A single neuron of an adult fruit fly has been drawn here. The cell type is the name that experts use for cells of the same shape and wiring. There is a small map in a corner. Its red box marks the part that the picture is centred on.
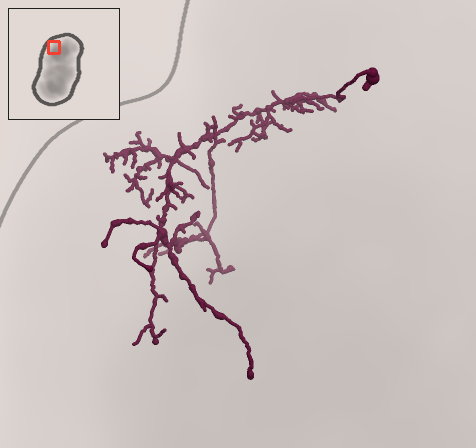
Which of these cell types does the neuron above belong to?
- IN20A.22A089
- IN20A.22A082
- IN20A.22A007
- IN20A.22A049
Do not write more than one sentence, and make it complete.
The neuron has IN20A.22A082 as its cell type.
